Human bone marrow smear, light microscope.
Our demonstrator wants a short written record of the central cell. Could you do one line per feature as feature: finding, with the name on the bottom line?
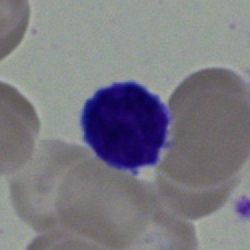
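Nucleus: dark, filling almost the whole cell
Nucleoli: none visible
Granules: none seen
Lower edge: a small dark knob projecting
Identification: lymphocyte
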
